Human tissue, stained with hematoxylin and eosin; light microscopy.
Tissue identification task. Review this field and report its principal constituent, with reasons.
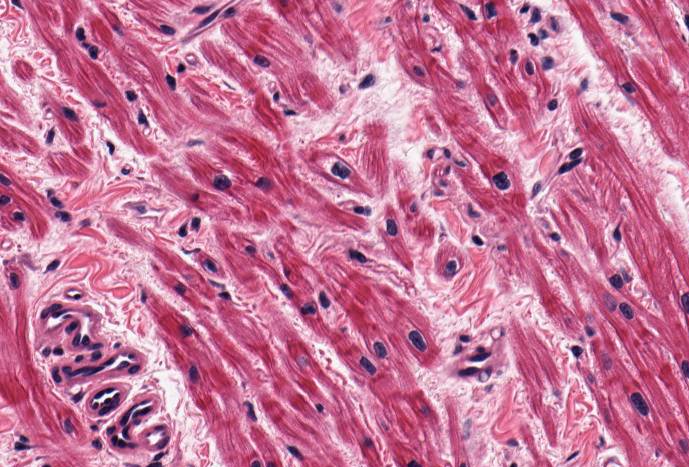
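This one's mainly myocardium. Elongated muscle fibres cross most of the field, running roughly parallel from upper left to lower right. Their cytoplasm is deep pink, with fine lengthwise streaks. Between the fibres lies pale, loose stroma with wavy pink collagen strands.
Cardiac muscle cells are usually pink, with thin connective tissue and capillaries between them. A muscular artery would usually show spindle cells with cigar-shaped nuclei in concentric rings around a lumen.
In the lower left corner, dark flattened nuclei line a rounded cluster of narrow slit-like spaces.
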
